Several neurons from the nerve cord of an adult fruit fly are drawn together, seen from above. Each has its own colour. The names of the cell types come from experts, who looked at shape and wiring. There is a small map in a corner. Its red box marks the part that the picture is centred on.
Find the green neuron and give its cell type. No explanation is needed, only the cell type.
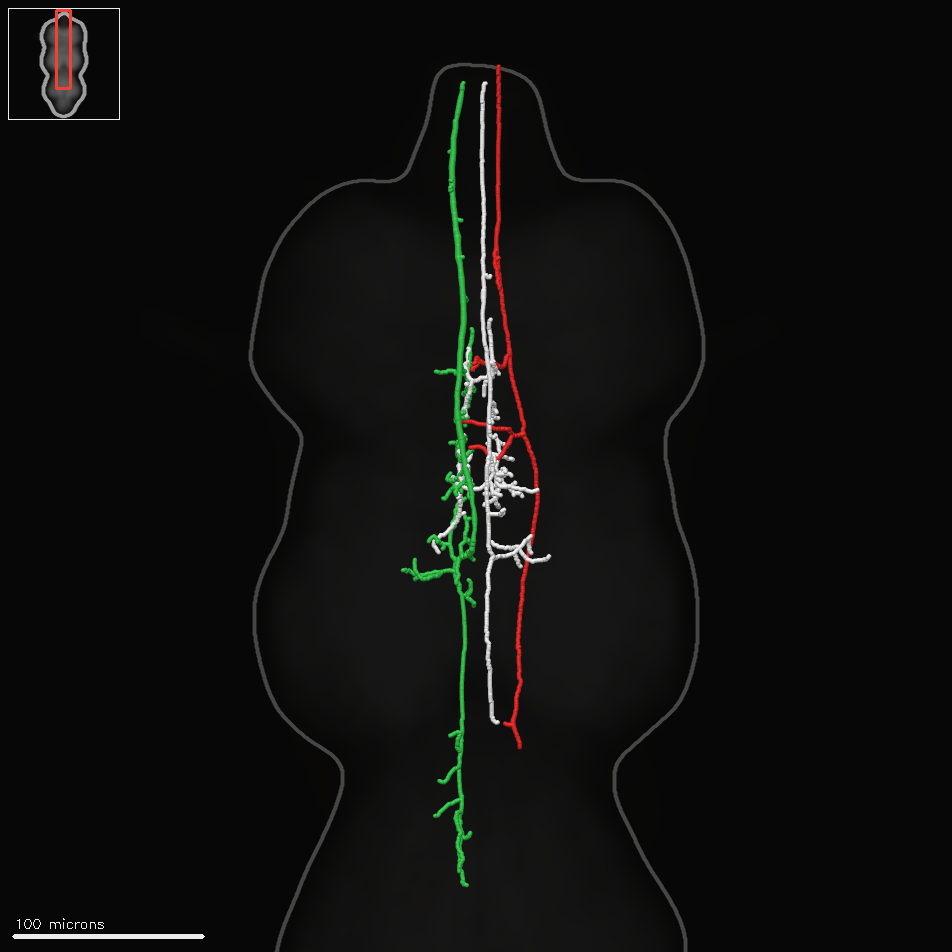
DNp06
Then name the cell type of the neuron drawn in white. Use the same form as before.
DNp103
